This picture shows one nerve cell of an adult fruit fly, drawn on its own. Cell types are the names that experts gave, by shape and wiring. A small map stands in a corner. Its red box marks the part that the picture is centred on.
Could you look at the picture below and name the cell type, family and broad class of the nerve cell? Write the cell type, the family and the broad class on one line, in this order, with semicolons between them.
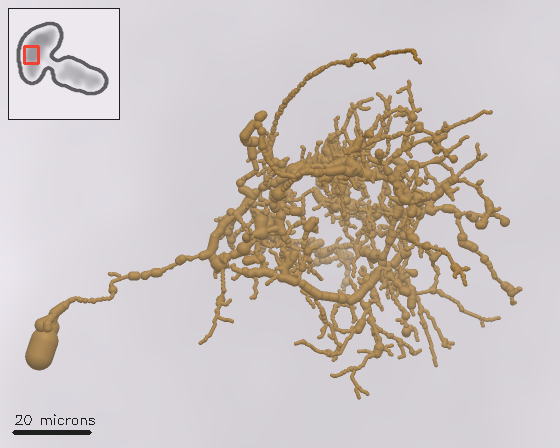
SAD036; hemilineage ALlv1; central-brain intrinsic neuron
